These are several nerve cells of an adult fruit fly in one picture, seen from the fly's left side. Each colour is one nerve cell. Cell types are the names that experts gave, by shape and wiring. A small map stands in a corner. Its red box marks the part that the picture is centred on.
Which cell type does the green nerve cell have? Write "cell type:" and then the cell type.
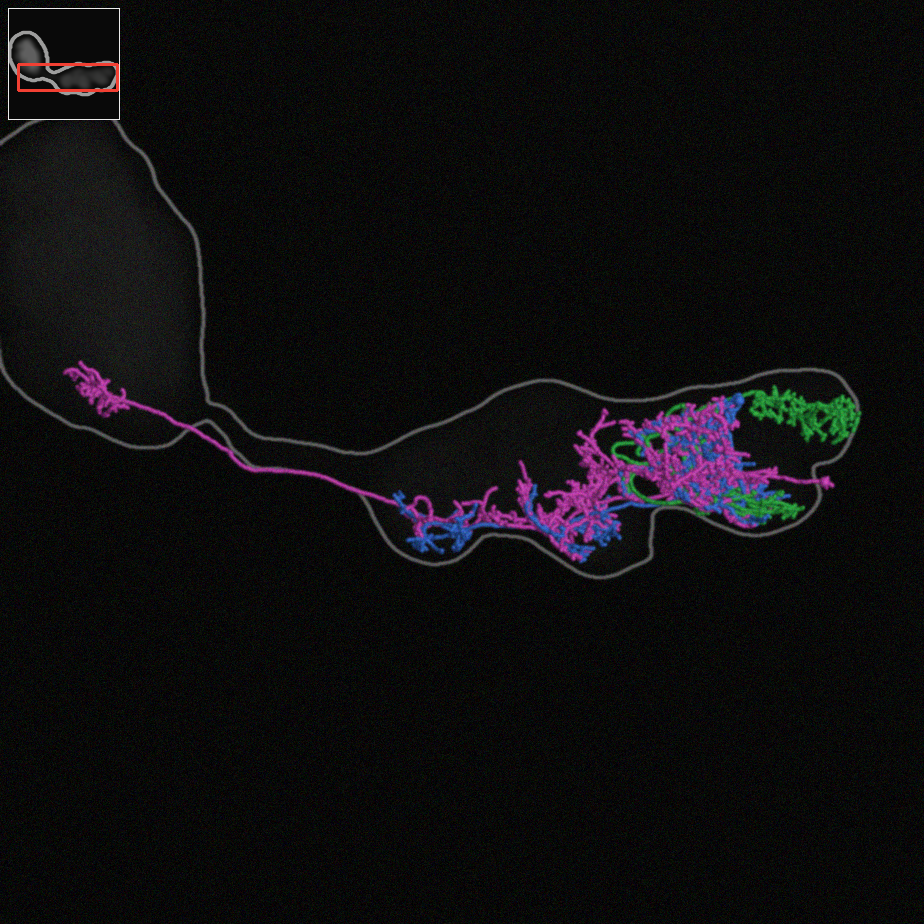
cell type: IN10B011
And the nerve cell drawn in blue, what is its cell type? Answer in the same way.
cell type: IN05B005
